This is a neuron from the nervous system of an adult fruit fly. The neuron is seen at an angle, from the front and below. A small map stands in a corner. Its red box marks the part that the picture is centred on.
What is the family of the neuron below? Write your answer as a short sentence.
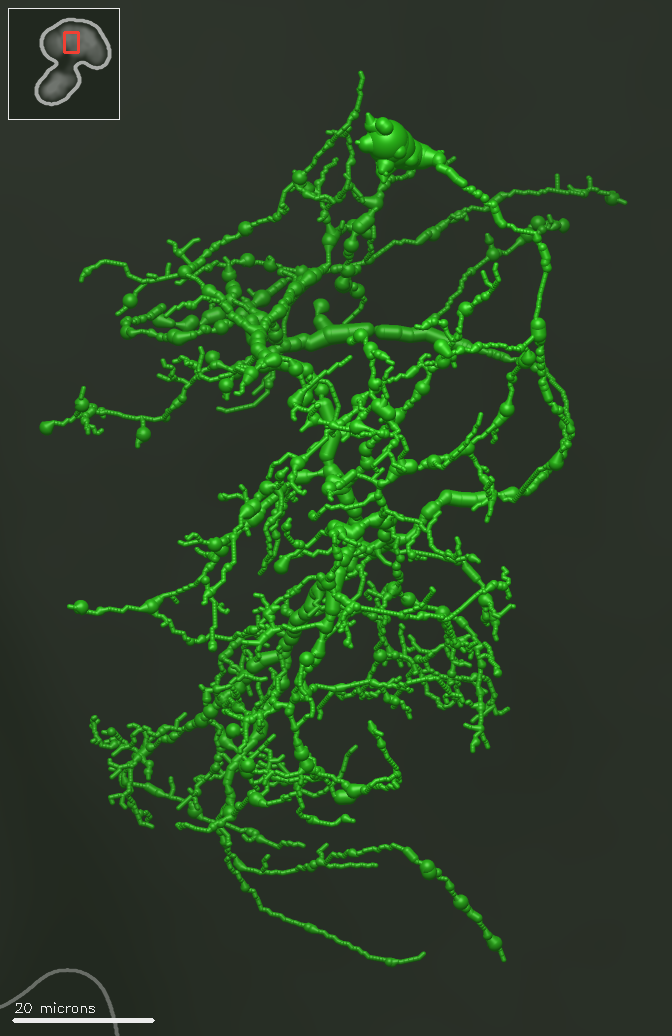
The family is hemilineage ALl1_ventral.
